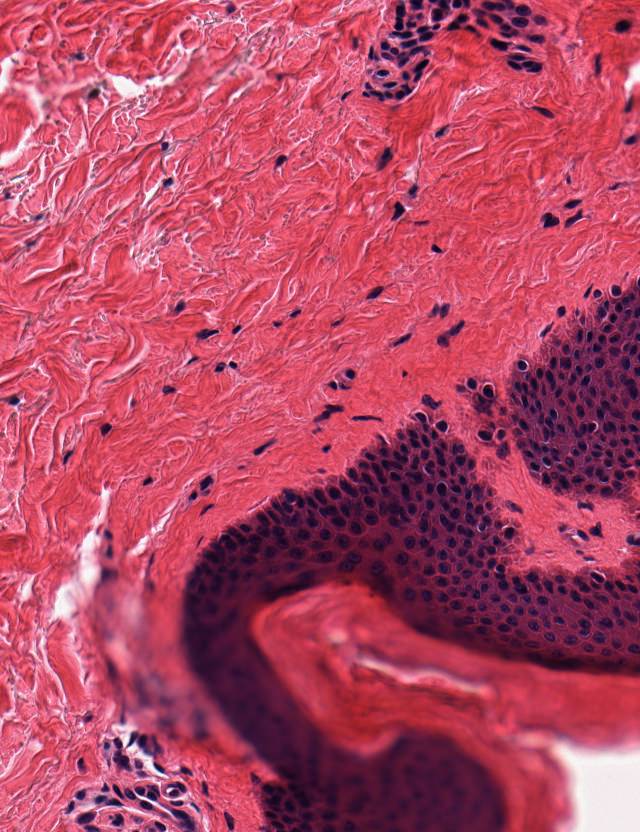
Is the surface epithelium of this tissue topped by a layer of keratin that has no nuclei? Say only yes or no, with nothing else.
Yes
